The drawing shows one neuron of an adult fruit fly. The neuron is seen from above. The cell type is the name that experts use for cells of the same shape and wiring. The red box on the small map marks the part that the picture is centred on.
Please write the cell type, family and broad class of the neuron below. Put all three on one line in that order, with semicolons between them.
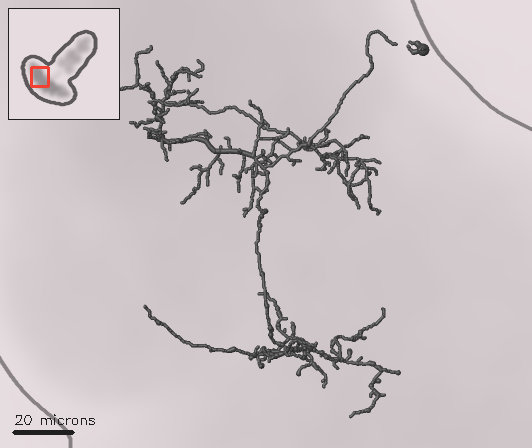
PVLP207m; hemilineage DL1_ventral; central-brain intrinsic neuron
